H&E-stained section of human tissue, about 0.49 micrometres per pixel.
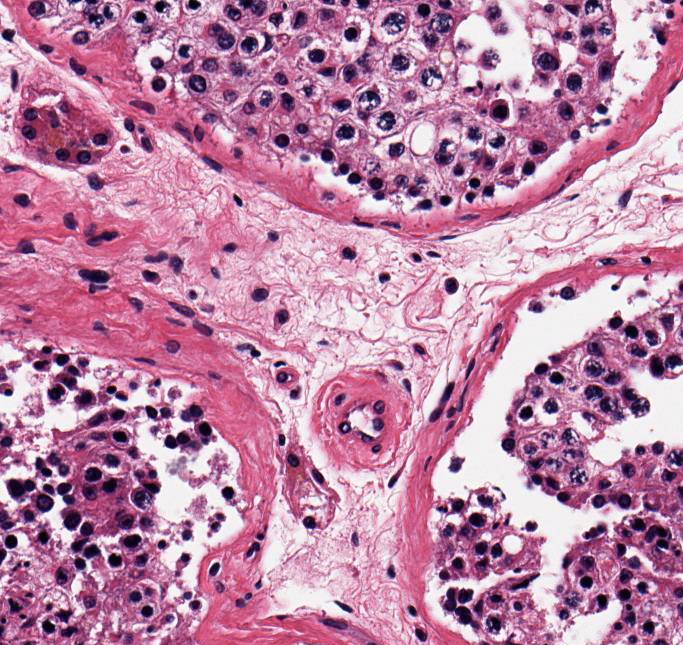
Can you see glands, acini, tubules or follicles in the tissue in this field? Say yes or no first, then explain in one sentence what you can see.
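Yes. The tubules are filled with many layers of rounded cells with round dark nuclei, some of which are large with coarse clumped chromatin.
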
